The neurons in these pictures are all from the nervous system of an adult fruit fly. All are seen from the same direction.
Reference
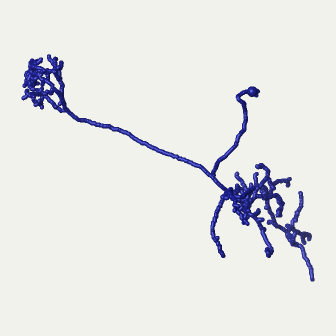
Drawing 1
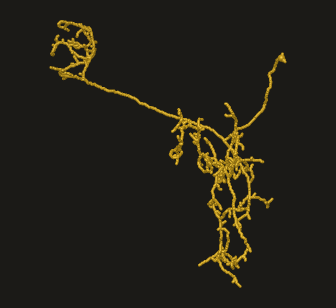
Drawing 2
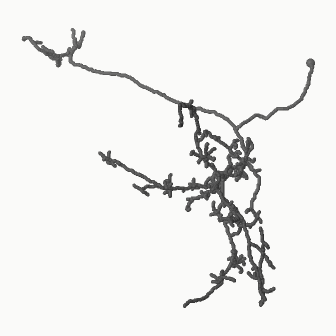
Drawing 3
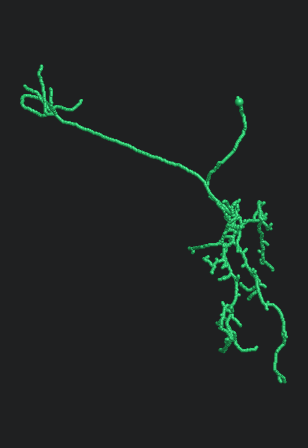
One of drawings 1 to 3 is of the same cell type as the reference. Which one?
1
